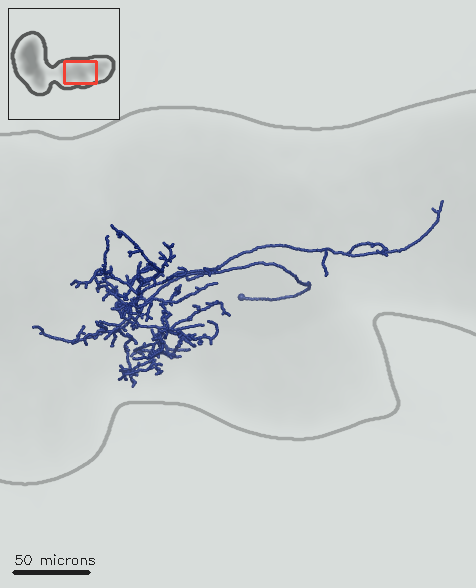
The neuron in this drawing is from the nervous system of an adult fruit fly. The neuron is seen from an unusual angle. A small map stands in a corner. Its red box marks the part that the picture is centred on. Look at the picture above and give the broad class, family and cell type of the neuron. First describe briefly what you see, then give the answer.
The cell body can be seen in the middle of the picture. From left to right in the picture it spans about 300 microns. Dozens of branch ends can be seen. It is a nerve-cord intrinsic neuron. Its family is hemilineage 11A. The cell type is IN11A016.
